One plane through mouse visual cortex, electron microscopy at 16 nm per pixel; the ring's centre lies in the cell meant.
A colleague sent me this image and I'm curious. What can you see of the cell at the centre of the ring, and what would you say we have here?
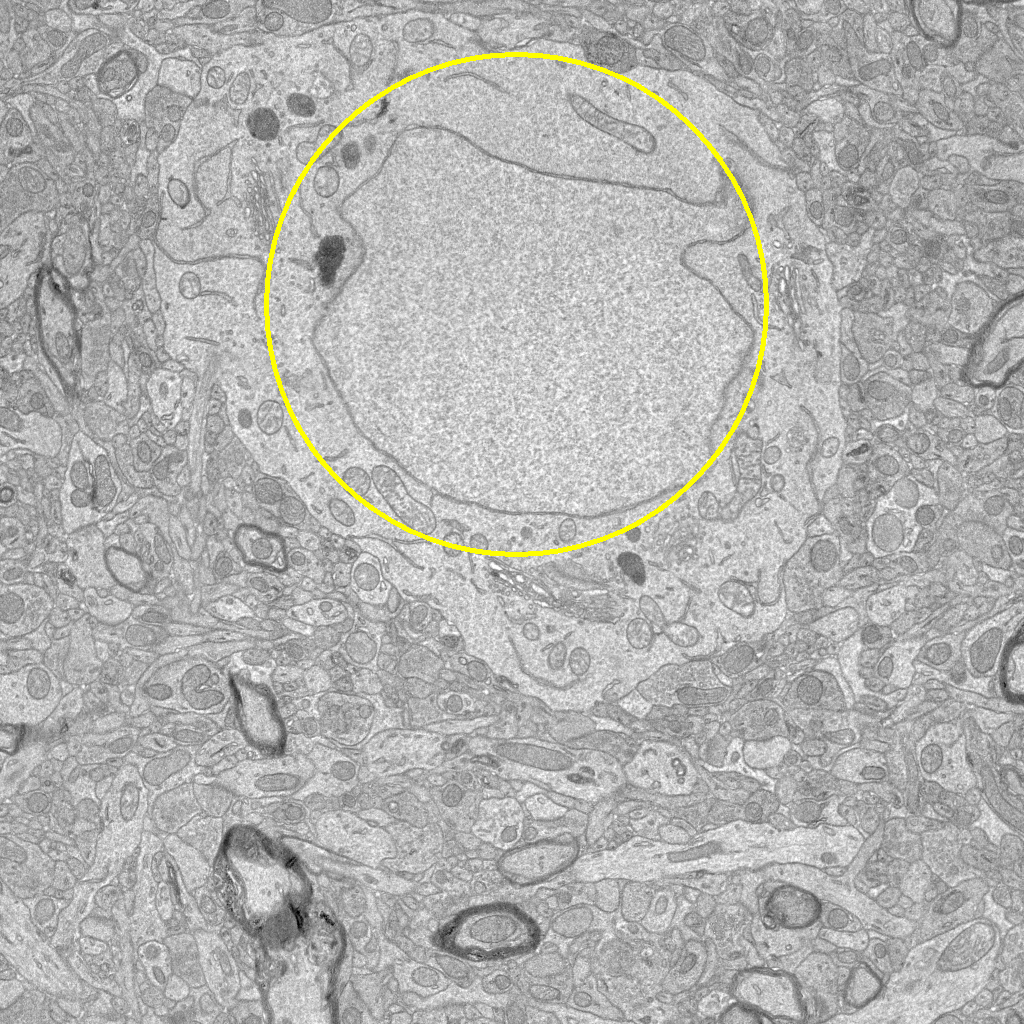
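The large, pale nucleus lies wholly within the cell; its outline is irregular, notched inward on left and right. Chromatin is fine and even, with no dark clumps lining the envelope. An elongated mitochondrion sits above it, toward the upper right. This is an excitatory neuron.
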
